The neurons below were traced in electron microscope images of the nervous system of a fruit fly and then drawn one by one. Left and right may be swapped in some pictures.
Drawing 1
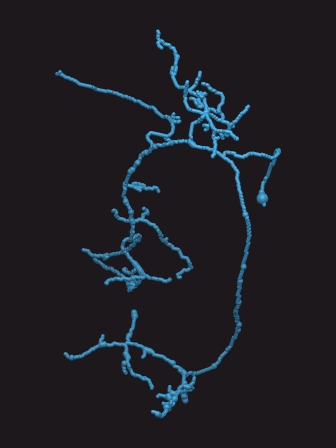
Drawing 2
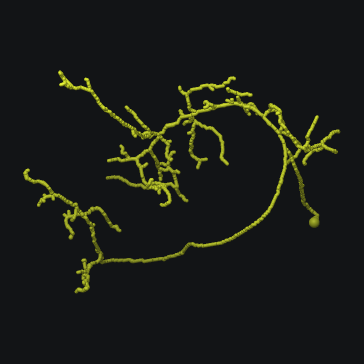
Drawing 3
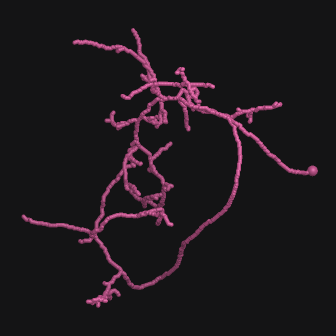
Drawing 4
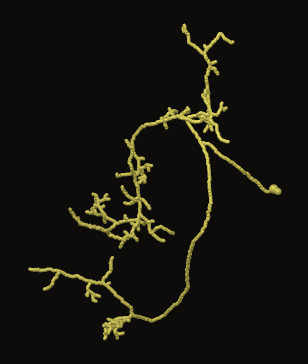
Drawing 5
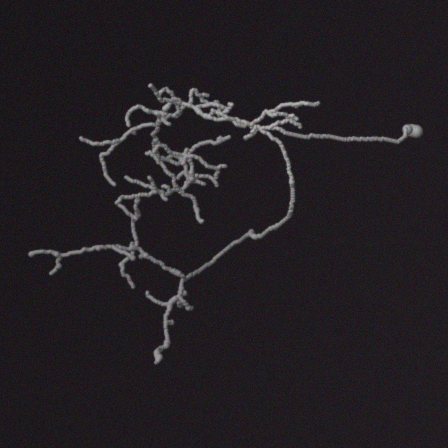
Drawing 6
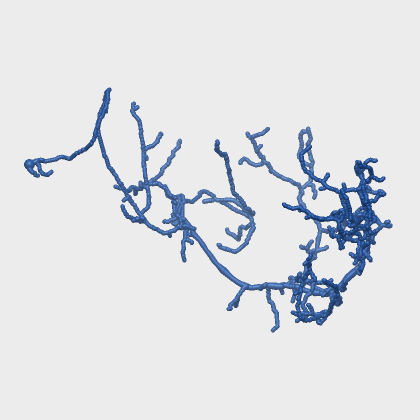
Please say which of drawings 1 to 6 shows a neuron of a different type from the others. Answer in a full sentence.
Drawing 6 shows a neuron of another cell type.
